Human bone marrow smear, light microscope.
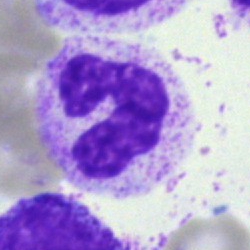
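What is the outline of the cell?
Roughly round.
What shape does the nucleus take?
It is deeply indented into a curved, horseshoe-like shape, and no nucleoli are visible in it.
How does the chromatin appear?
Dark purple and coarsely clumped, with paler streaks between the clumps.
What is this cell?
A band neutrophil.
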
